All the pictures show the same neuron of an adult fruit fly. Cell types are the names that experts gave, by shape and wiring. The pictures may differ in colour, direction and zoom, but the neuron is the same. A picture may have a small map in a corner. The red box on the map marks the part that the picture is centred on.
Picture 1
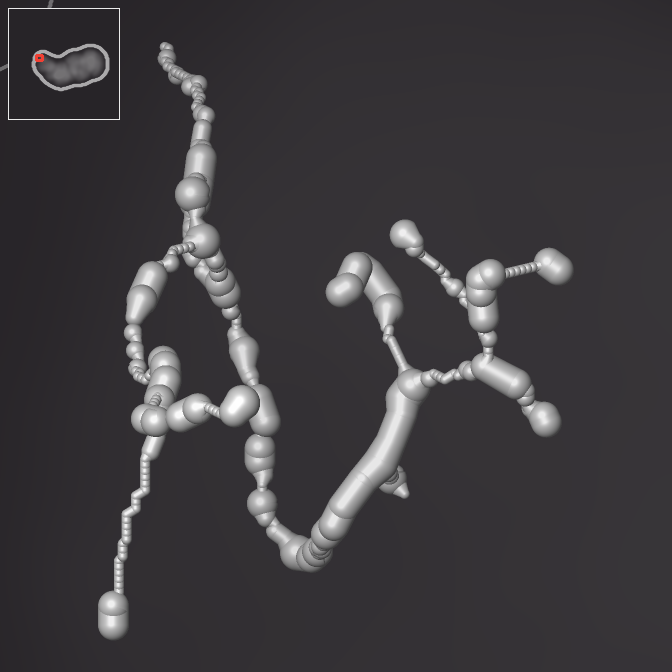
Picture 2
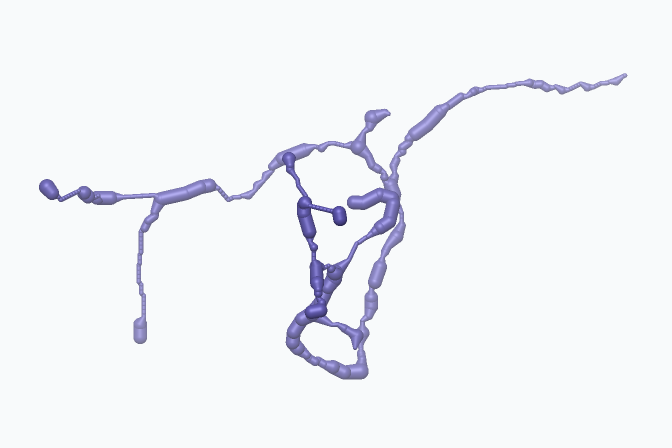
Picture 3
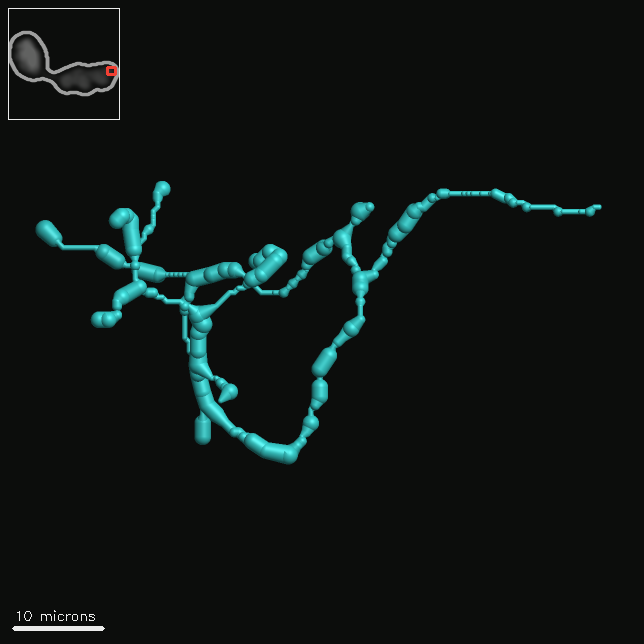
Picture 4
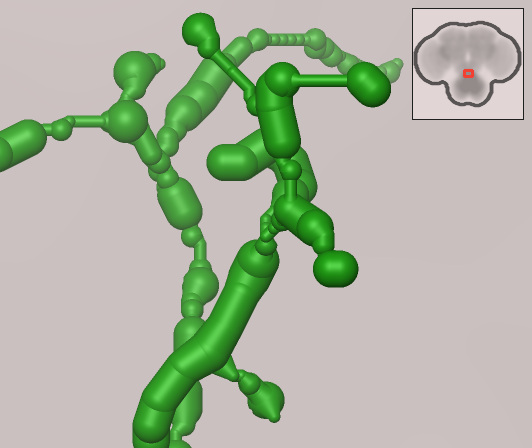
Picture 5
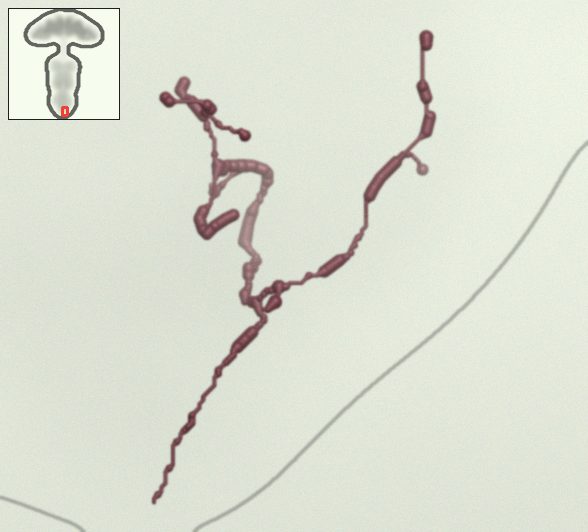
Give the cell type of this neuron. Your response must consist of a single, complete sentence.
This neuron is classified under the cell type SNxx08.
